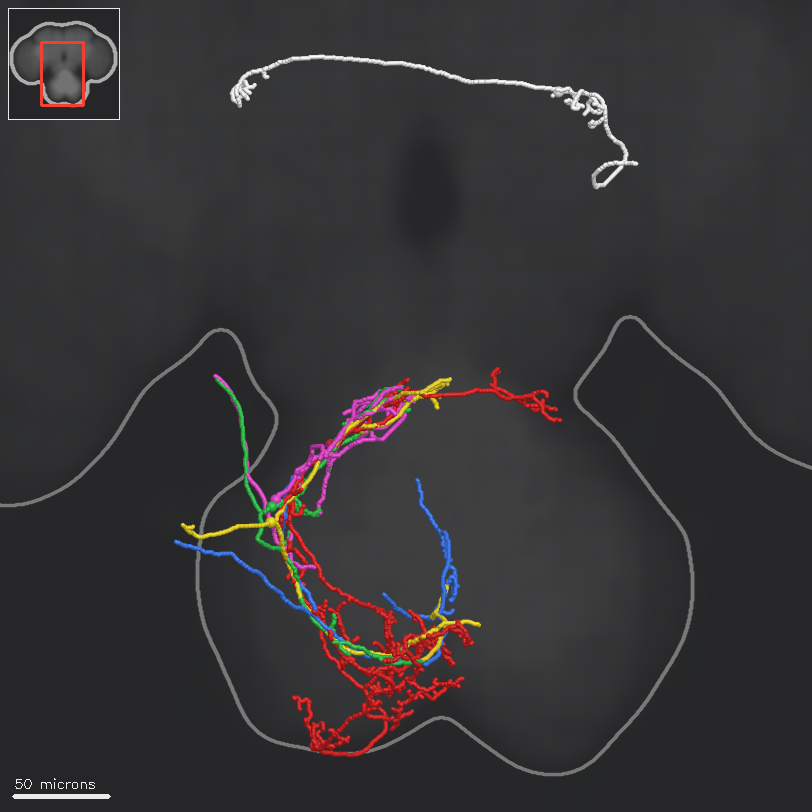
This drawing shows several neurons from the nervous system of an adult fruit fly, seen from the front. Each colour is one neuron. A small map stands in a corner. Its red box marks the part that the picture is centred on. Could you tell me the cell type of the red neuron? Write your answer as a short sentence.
The cell type is IN19A056.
